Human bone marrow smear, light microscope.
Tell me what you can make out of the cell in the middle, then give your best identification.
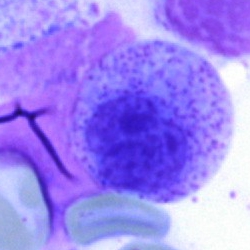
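You'll notice its nucleus stains a deep purple-blue, while the cytoplasm is a pale bluish-lilac colour. There's a wider rim of cytoplasm above the nucleus than below it. Granules lie over the nucleus as well. So that one is a myelocyte.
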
